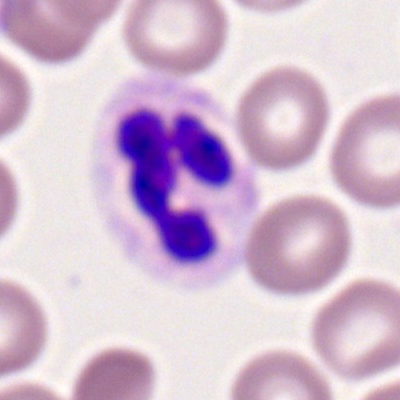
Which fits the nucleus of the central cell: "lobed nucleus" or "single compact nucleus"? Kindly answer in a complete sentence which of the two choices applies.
It is a lobed nucleus that this cell contains.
